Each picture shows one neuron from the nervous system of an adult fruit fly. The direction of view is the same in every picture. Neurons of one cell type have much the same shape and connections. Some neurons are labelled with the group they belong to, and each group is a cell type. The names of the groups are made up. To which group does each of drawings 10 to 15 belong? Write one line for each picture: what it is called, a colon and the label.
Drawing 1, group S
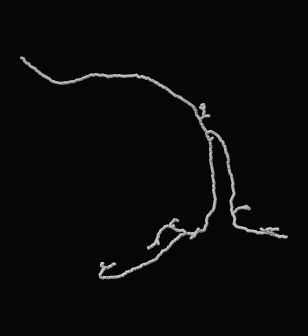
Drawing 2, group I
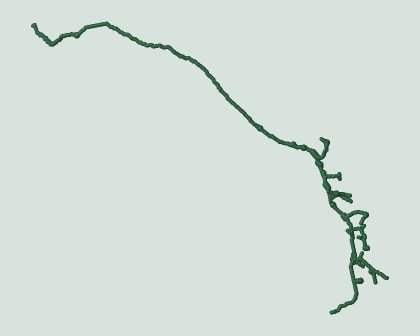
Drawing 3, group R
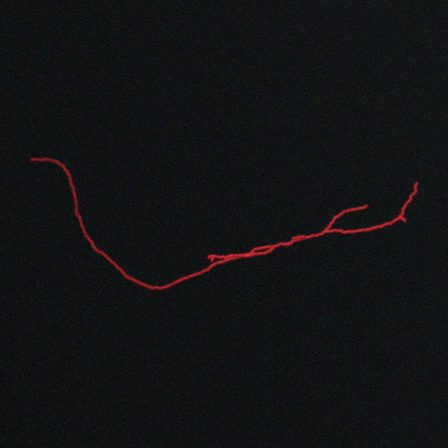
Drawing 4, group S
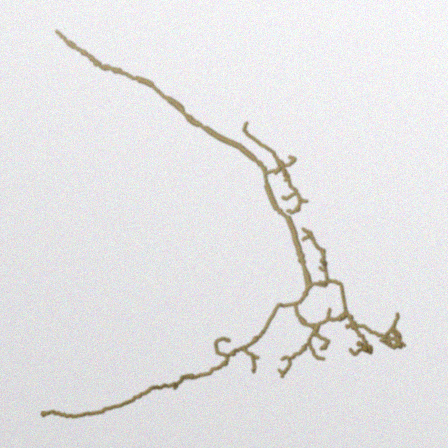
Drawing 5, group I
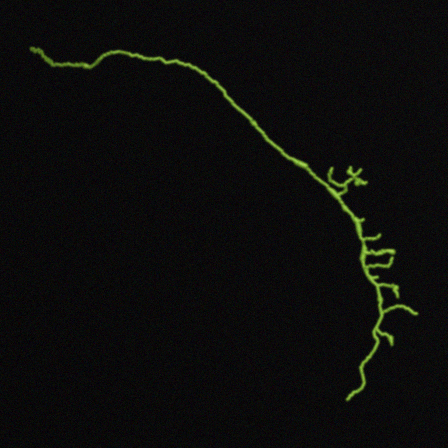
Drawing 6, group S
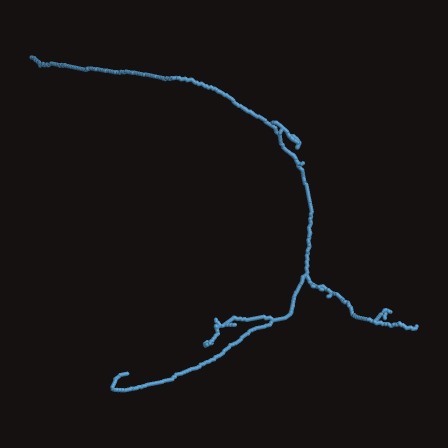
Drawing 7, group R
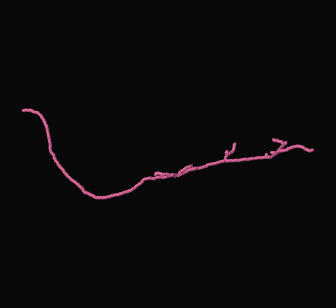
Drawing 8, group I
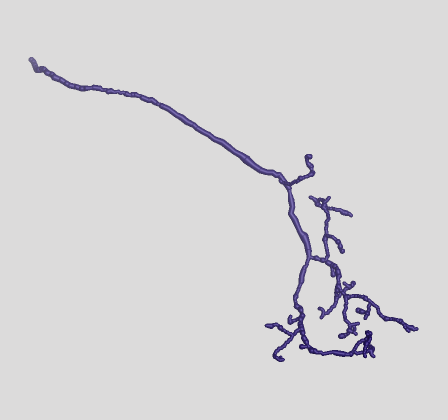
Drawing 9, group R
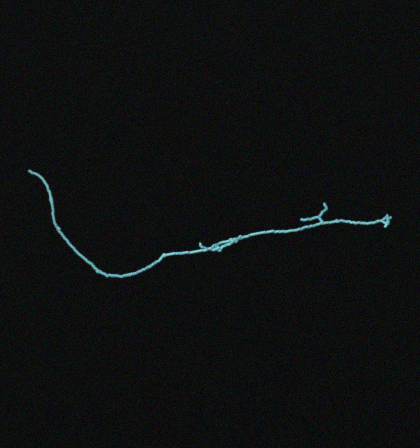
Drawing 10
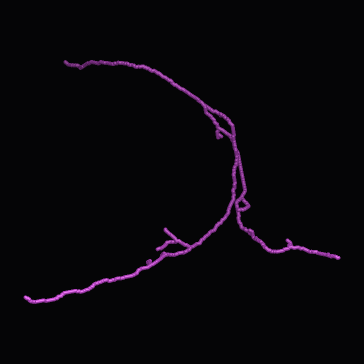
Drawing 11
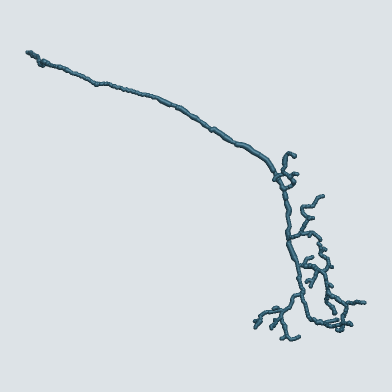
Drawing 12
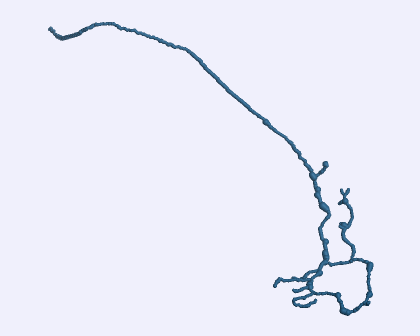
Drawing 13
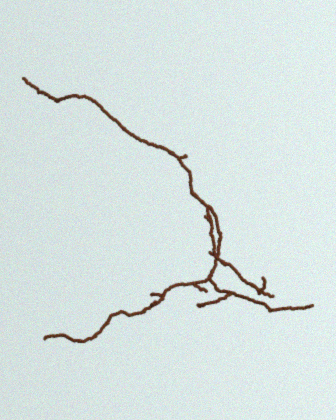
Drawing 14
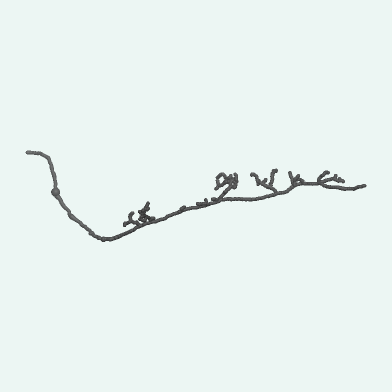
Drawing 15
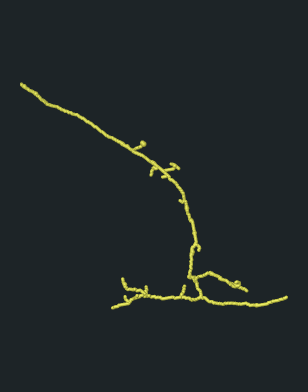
10: group S
11: group I
12: group I
13: group S
14: group R
15: group S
